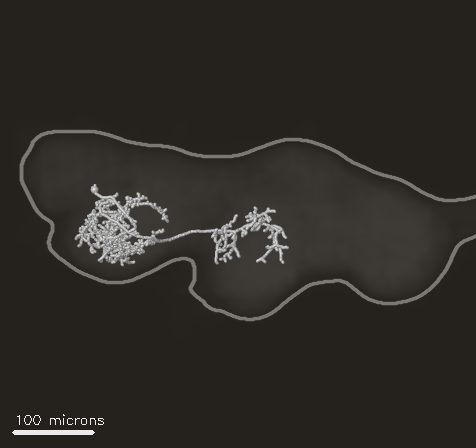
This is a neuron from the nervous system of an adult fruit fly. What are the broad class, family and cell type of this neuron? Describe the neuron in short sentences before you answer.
Its cell body lies on the left of the picture. From left to right in the picture it spans about 250 microns. This is a nerve-cord intrinsic neuron. The family is hemilineage 09A. The cell type is IN09A009.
